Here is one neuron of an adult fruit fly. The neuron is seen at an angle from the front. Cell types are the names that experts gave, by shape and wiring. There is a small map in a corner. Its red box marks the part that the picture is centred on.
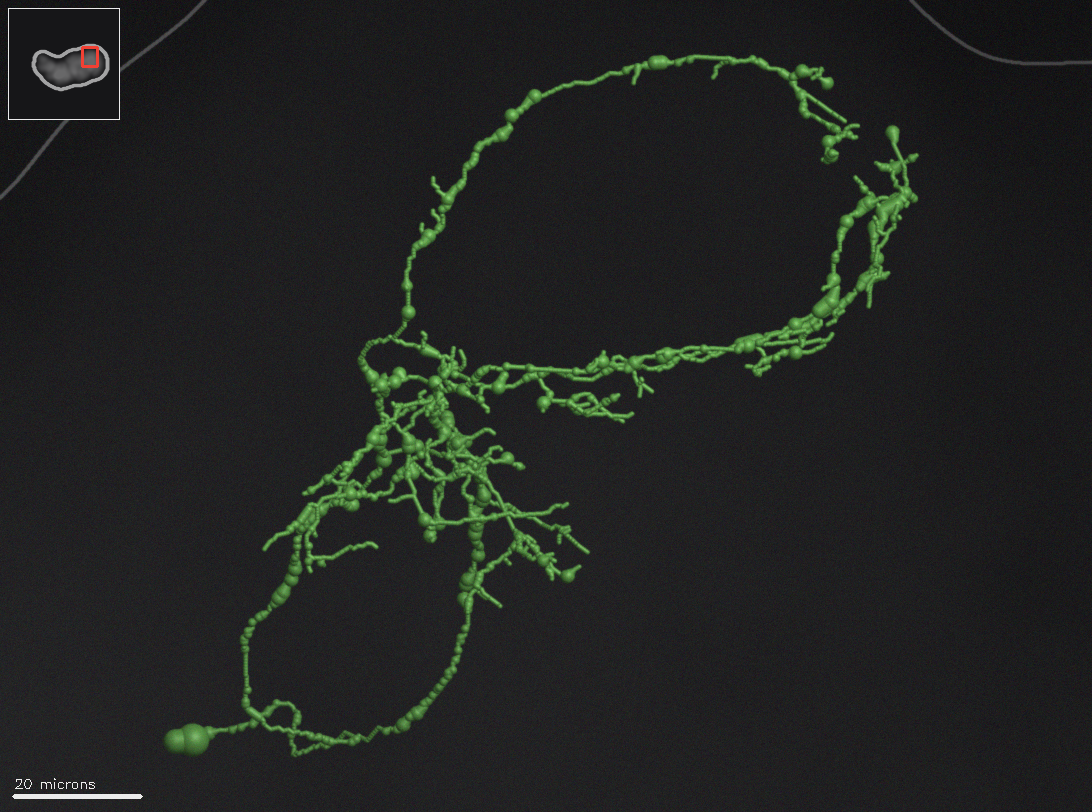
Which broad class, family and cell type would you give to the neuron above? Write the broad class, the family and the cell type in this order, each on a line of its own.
central-brain intrinsic neuron
hemilineage VPNp&v1_ventral
PLP180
